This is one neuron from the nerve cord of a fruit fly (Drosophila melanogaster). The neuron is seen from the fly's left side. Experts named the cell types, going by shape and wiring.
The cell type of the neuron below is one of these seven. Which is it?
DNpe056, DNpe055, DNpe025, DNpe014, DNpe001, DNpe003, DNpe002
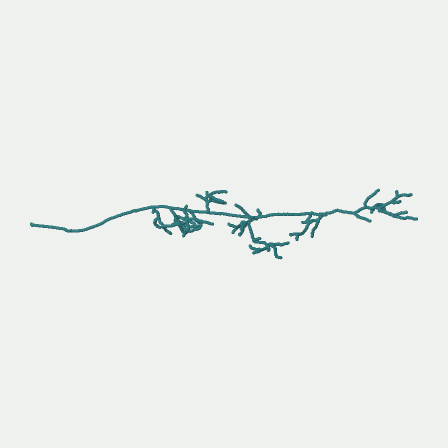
DNpe055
